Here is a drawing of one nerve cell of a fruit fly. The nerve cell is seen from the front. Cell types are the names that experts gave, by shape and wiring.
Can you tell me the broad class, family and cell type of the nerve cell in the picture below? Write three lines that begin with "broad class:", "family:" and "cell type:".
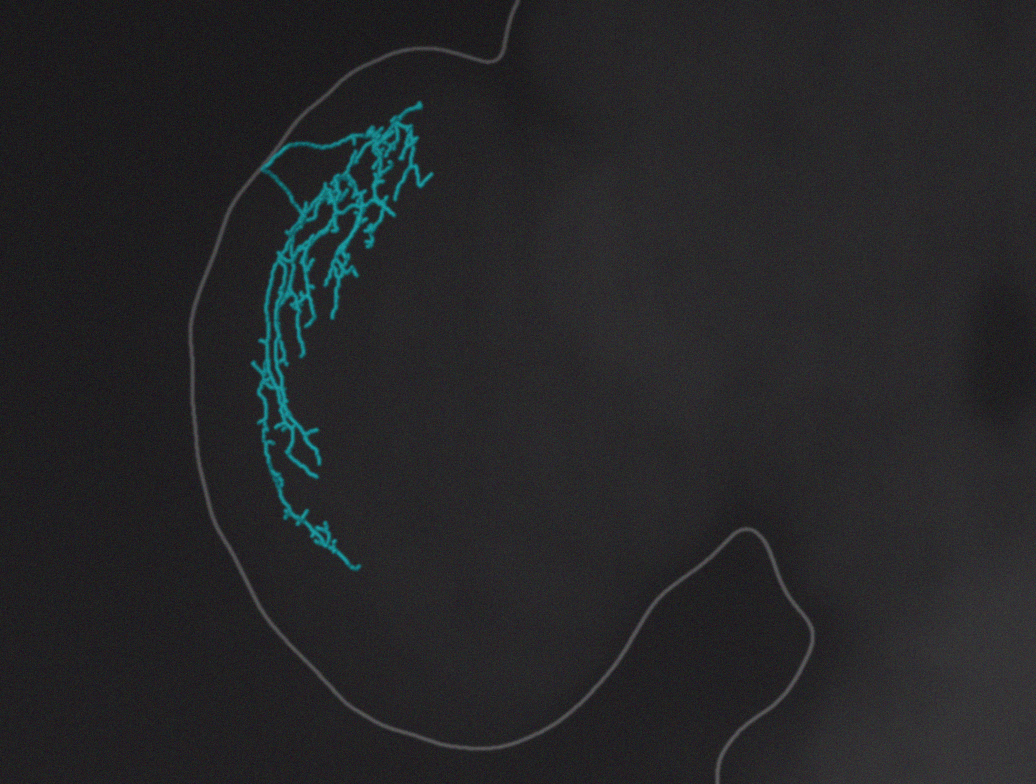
broad class: optic-lobe intrinsic neuron
family: Cm
cell type: Cm27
